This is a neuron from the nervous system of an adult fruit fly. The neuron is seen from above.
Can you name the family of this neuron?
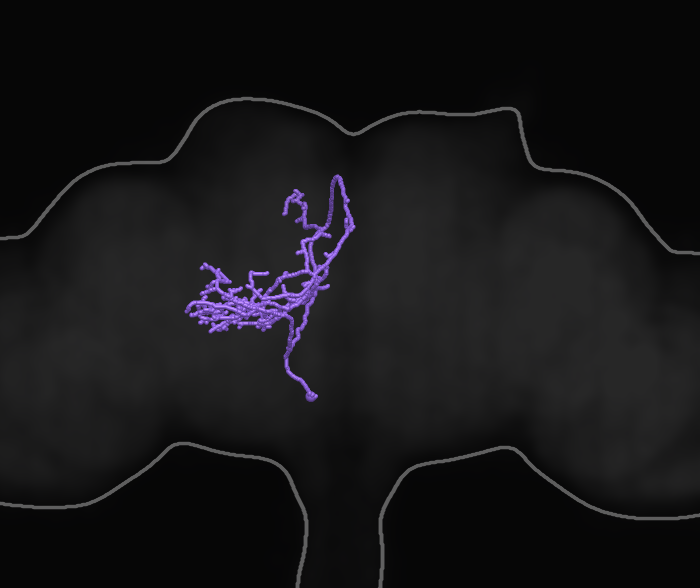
hemilineage DM2_central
